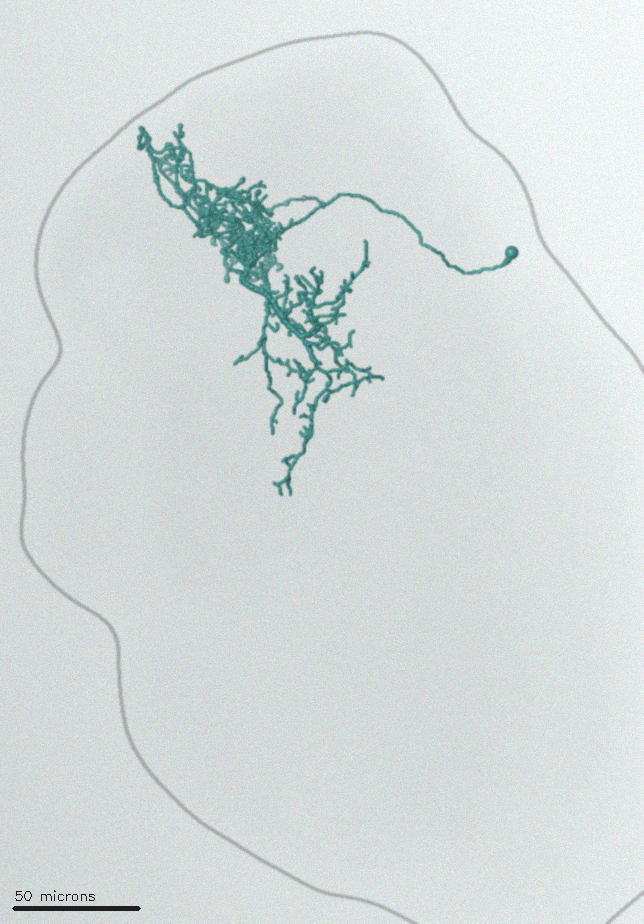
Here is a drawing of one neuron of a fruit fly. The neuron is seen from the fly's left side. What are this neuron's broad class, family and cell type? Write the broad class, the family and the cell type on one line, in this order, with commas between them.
central-brain intrinsic neuron, hemilineage DM4_dorsal, pC1_3c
